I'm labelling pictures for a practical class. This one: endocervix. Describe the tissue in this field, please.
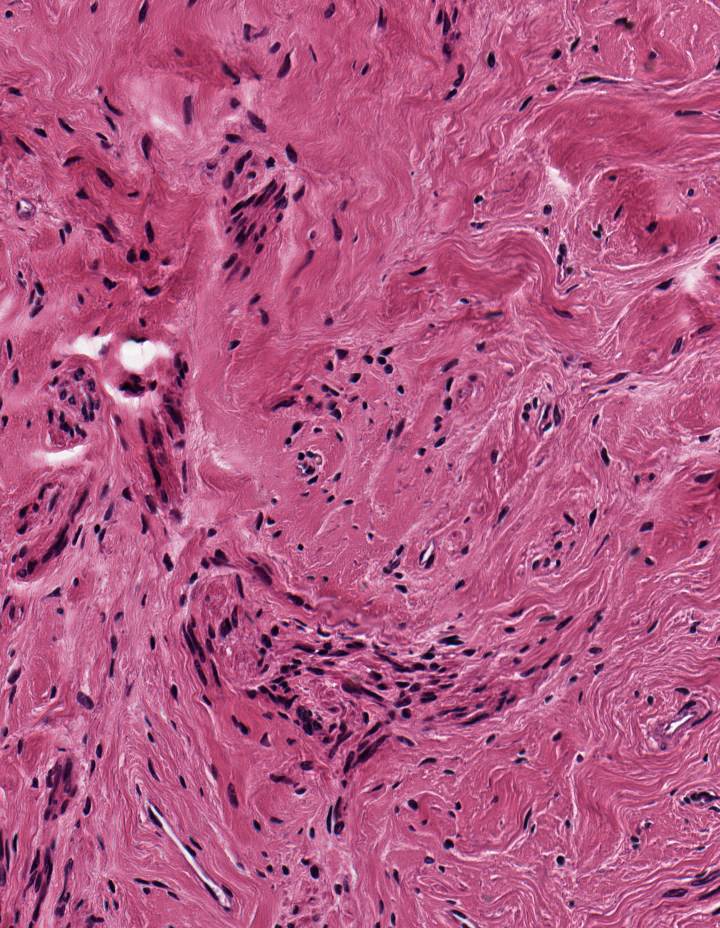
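No epithelium is present; dense pink-staining fibrous stroma makes up the entire field. Its collagen bundles are wavy, running in varying directions and forming swirls. Over most of the field, nuclei are sparse and widely scattered: small, dark, spindle-shaped to oval, without distinct cell borders.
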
